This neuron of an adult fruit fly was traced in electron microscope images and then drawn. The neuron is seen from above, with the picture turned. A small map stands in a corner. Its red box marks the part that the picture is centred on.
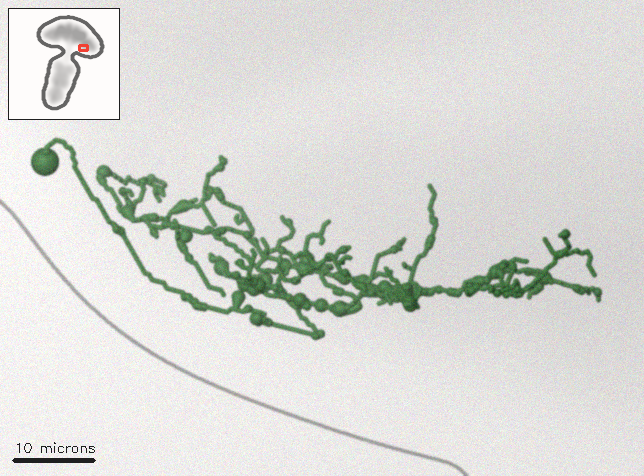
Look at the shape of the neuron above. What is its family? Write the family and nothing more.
LPi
